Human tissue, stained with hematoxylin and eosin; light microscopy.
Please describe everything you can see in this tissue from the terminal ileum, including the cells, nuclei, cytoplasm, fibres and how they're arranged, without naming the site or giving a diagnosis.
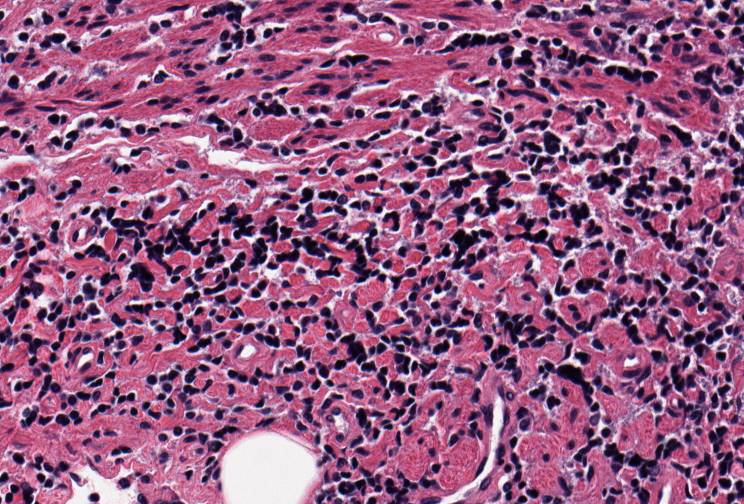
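Start at the top of the field, where pink fibre bundles run roughly horizontally from left to right. Between those fibres you'll see numerous small cells, each with a dark, dense, round nucleus and scant cytoplasm. At the bottom edge near the centre sits a large rounded clear space. Finally, no epithelial lining or glands appear anywhere.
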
